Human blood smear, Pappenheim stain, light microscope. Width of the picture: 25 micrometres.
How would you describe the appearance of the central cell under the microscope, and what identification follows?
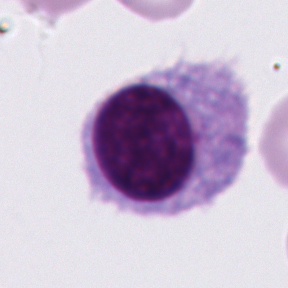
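First, the surface: fine hair-like projections stick out from the cell, most obviously along the top edge. Next, the size: the cell measures about 15 by 13 micrometres. Then the nucleus, which is round, about 10 micrometres across, lies toward the left of the cell and fills about 50% of its area. Its chromatin is dense and dark purple throughout. After that, the cytoplasm: it is pale bluish-lilac, forming a broad zone on the right side and only a narrow rim on the left. Last, the name: this is a hairy cell.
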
